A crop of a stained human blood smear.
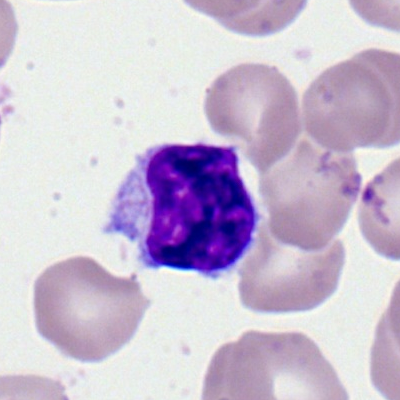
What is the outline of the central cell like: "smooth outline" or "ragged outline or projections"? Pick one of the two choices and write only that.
Ragged outline or projections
